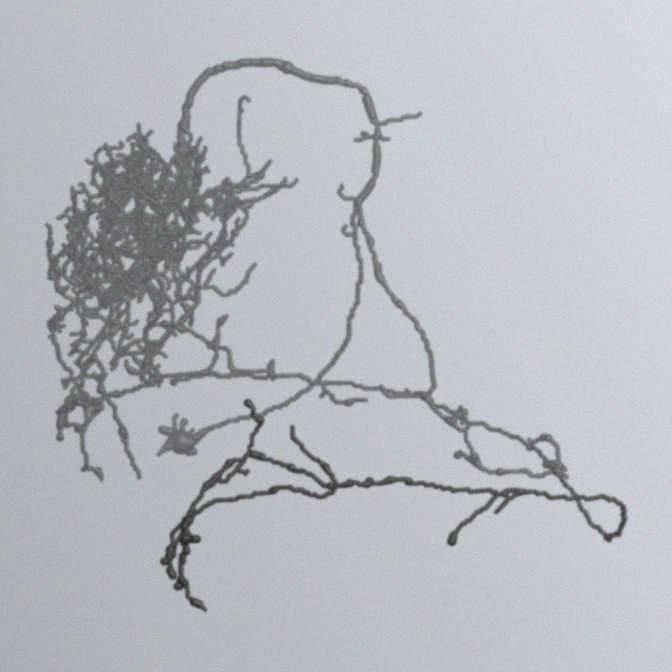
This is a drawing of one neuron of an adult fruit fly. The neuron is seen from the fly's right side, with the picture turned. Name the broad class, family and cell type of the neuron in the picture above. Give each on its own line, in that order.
central-brain intrinsic neuron
hemilineage VLPl&d1_lateral
AVLP260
